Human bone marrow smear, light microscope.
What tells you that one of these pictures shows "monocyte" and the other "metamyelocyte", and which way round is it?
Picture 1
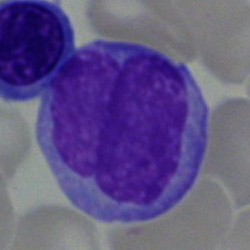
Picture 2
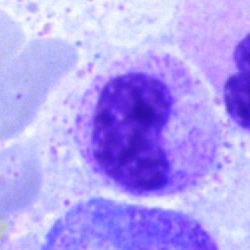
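Picture 1 shows the monocyte and picture 2 the metamyelocyte. In picture 1 a vertical cleft splits the nucleus into two large lobes lying side by side, while in picture 2 the nucleus is kidney-shaped with its notch on the right. The monocyte's nucleus fills most of the cell, leaving a narrow rim of cytoplasm that is widest along the lower left; the metamyelocyte has a moderate amount of cytoplasm, with its nucleus toward the left and a wider band of cytoplasm on the right.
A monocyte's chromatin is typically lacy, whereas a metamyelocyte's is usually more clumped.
The chromatin in picture 1 is fine and fairly even, without coarse dark clumps, which fits the monocyte rather than the metamyelocyte.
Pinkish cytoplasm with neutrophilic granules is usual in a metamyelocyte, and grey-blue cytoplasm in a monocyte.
In picture 2 the cytoplasm is pale lilac, with fine pinkish-purple granules scattered through it.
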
